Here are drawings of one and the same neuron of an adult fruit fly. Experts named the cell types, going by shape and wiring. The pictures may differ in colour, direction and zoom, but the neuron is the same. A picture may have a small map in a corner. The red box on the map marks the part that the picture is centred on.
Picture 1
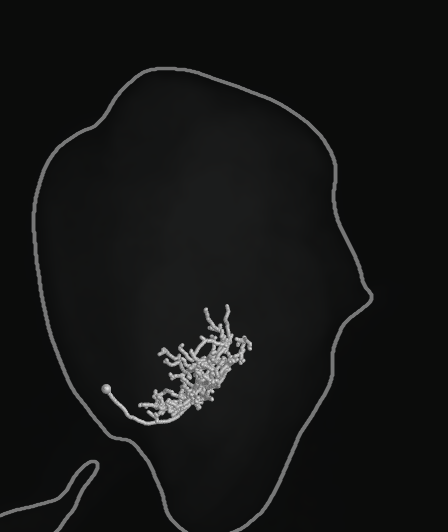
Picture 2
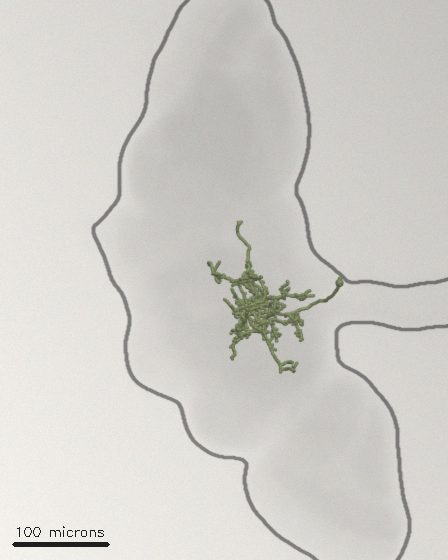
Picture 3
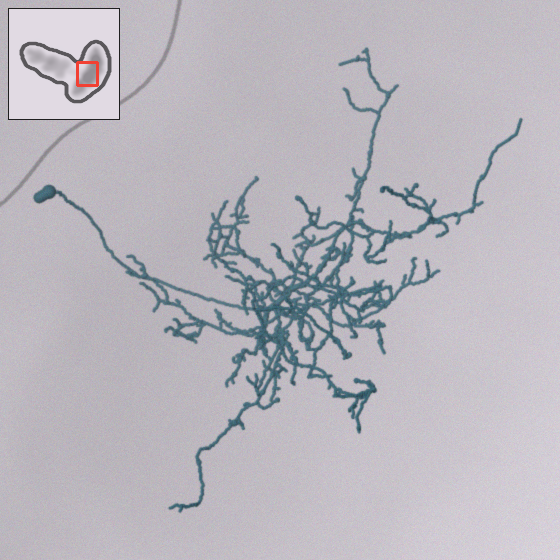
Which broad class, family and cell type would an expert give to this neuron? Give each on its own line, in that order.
central-brain intrinsic neuron
hemilineage LB0
GNG602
